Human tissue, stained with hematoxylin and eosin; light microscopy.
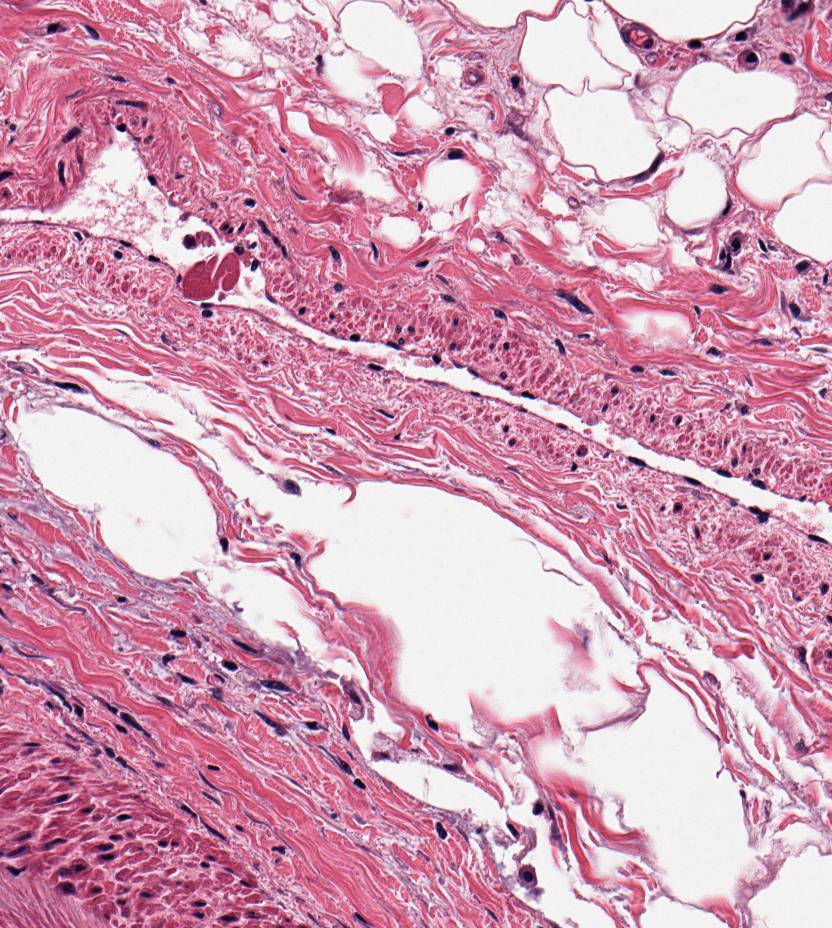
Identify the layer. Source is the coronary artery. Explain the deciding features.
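The answer is tunica adventitia. Next, the collagen: wavy pink fibres run diagonally from upper left to lower right across most of the field. Next, the nuclei: sparse, dark, mostly slender and spindle-shaped.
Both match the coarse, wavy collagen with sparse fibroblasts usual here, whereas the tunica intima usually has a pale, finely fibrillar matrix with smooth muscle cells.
Last, fat cells with empty, clear cytoplasm lie in the upper right.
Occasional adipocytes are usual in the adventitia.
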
